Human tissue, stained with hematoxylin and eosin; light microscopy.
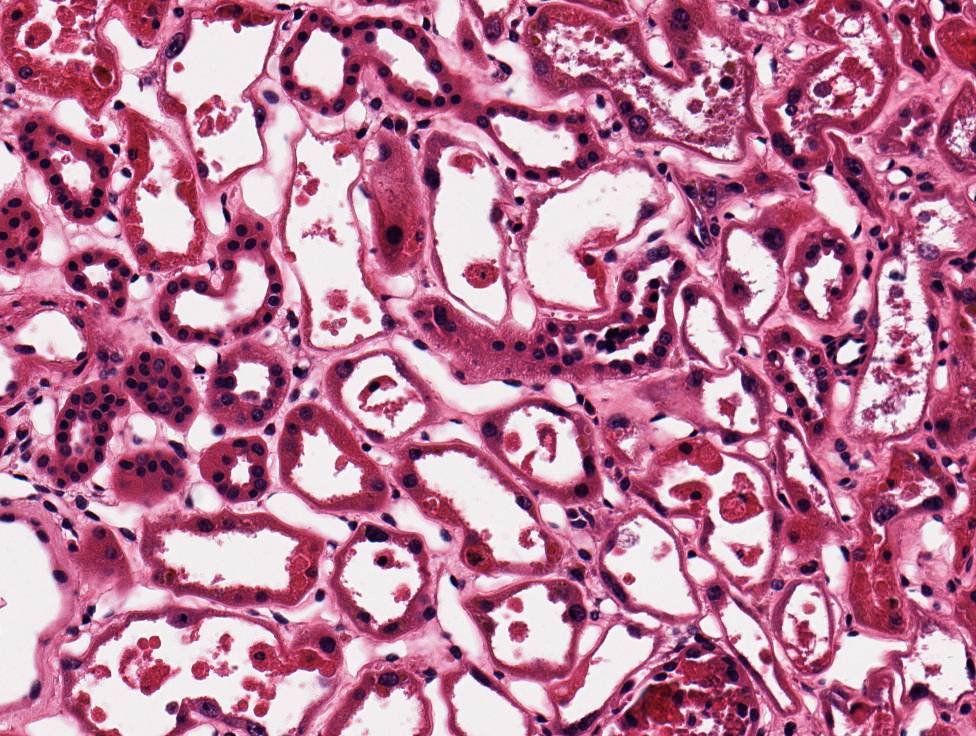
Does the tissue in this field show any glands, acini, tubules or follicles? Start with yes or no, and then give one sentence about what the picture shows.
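Yes. Many tubules in the centre and lower half of the field have widely dilated lumens.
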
